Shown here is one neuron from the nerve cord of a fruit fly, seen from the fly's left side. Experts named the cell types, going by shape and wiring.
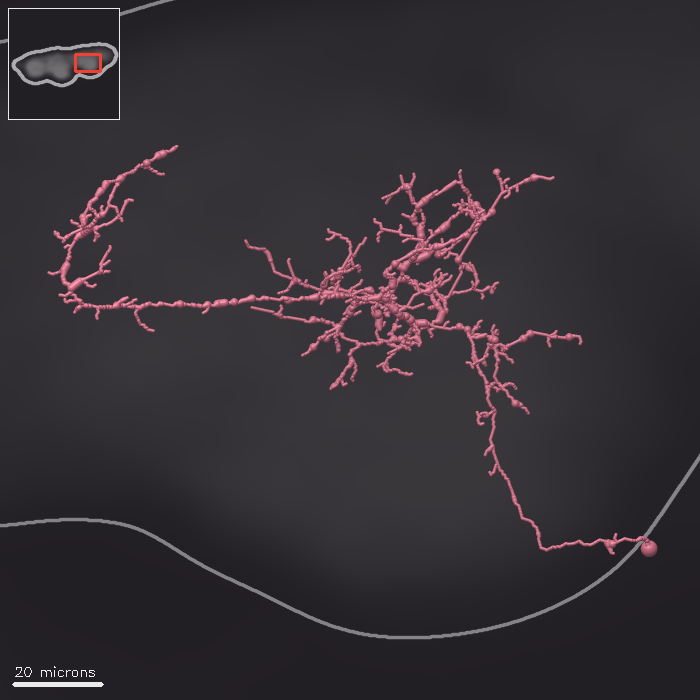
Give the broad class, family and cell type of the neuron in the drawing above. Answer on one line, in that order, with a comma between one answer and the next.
nerve-cord intrinsic neuron, hemilineage 13A, IN13A074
